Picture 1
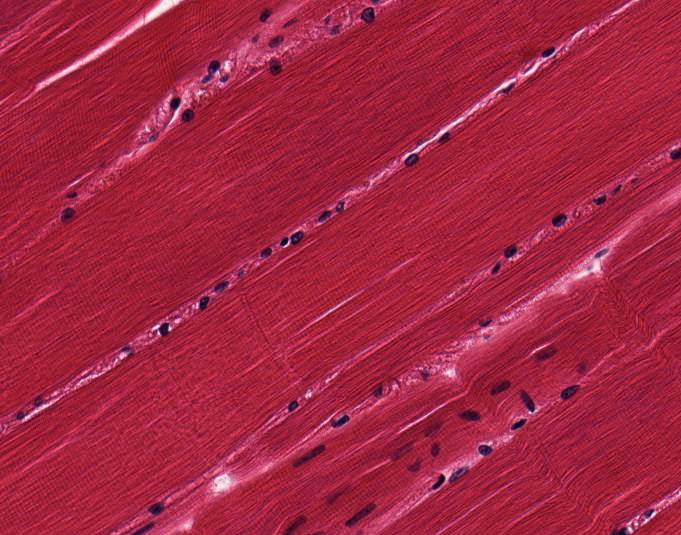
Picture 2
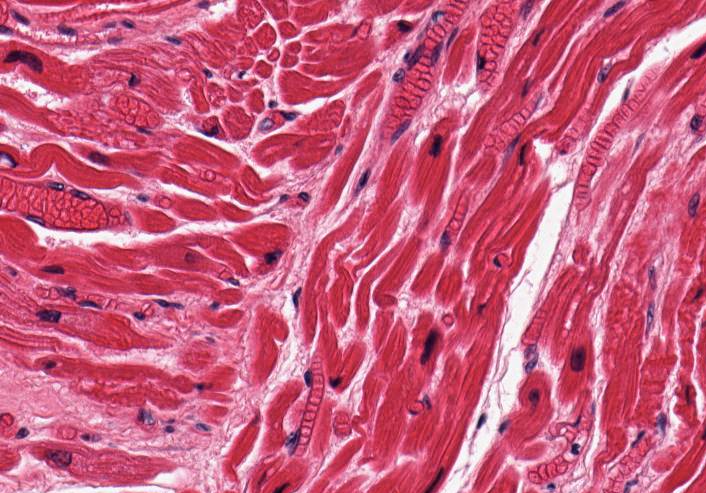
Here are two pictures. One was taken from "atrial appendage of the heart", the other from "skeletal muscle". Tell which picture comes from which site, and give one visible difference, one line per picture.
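Picture 1 shows tissue from the skeletal muscle. The fibre nuclei are elongated and lie at the edges of the fibres rather than in their centres.
Picture 2 shows tissue from the atrial appendage of the heart. The muscle fibre nuclei are oval and lie centrally within the fibres.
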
